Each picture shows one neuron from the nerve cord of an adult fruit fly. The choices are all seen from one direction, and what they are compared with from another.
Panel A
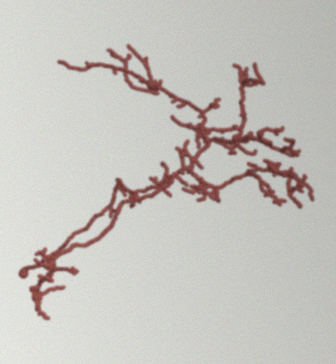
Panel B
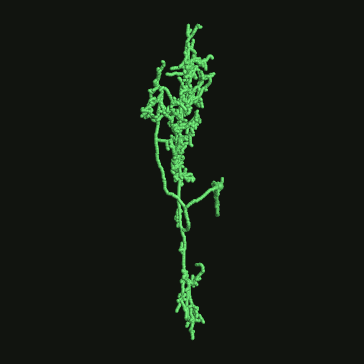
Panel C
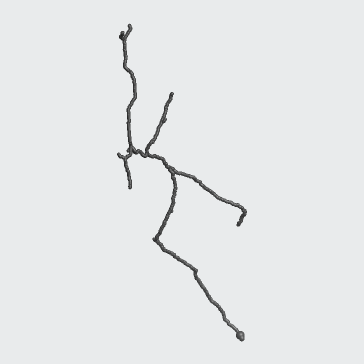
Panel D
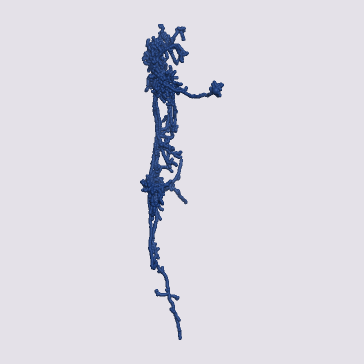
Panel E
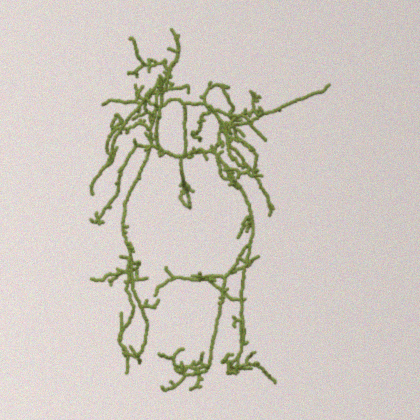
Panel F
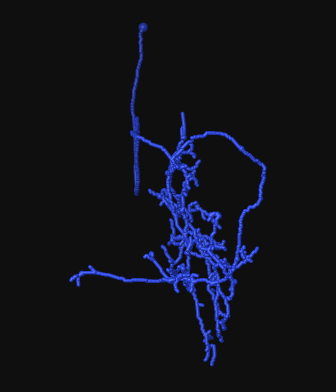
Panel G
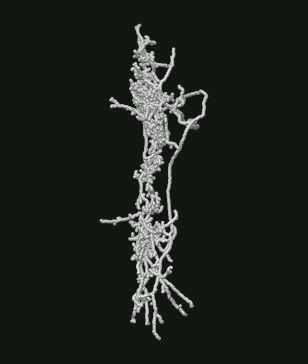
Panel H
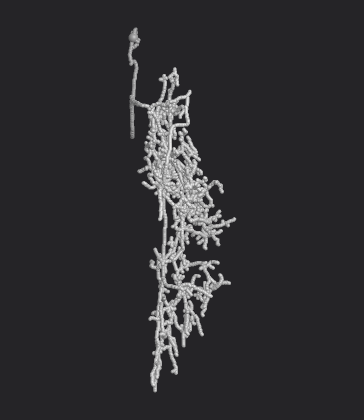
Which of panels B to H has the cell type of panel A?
Panel C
